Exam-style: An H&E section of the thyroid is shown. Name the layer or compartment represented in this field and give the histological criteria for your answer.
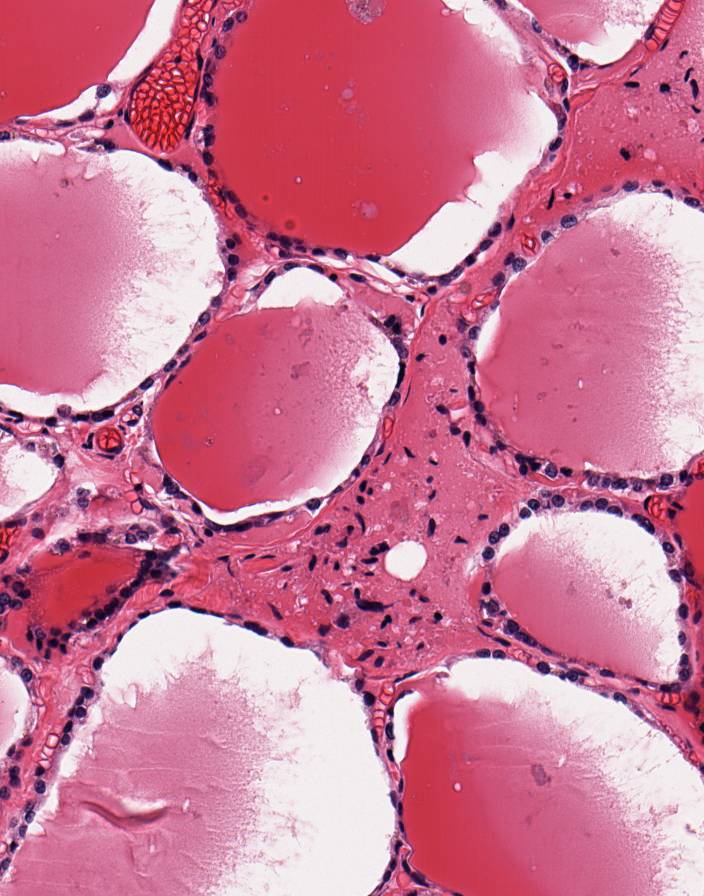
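Each rounded structure here is a thyroid follicle. Large follicles pack closely, with a wider stromal patch near the centre. A single layer of flattened to low cuboidal cells with small, dark, round to oval nuclei lines each, around homogeneous pink colloid.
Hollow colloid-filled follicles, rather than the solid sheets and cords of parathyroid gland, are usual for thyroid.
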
